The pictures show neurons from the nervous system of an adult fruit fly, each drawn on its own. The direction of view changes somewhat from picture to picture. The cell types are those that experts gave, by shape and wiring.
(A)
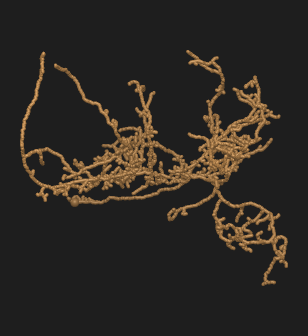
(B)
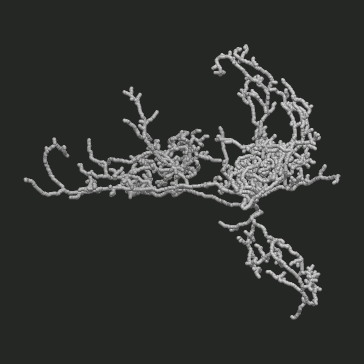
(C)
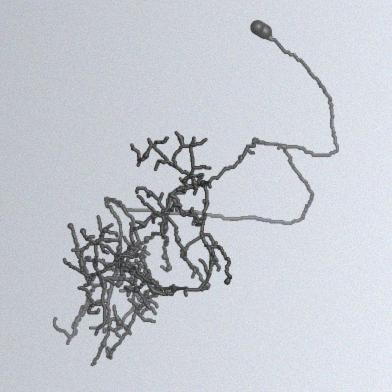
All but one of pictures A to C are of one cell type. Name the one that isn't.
Picture C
